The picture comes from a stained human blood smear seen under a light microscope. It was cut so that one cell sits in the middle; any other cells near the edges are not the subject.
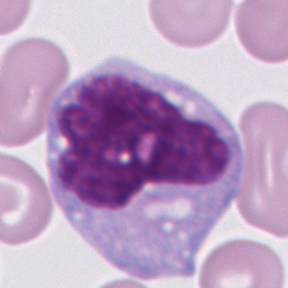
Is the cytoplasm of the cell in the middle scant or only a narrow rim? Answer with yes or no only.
No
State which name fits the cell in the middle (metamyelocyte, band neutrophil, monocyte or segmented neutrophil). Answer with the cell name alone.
monocyte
